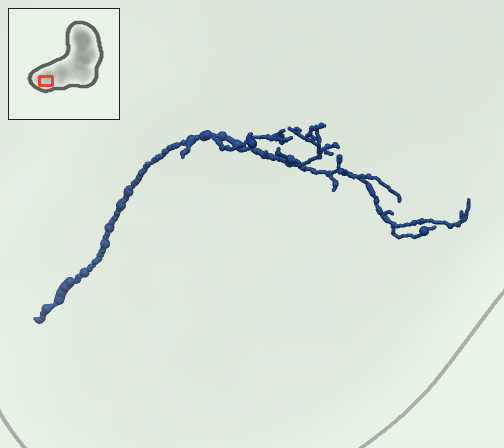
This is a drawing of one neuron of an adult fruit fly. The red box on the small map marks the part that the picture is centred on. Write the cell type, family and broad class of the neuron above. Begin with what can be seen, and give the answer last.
The drawing shows no cell body. In this view it is wider than it is tall. It is of cell type SNta37. The name of its family is class mechanosensory tactile. Its broad class is sensory neuron entering the nerve cord.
